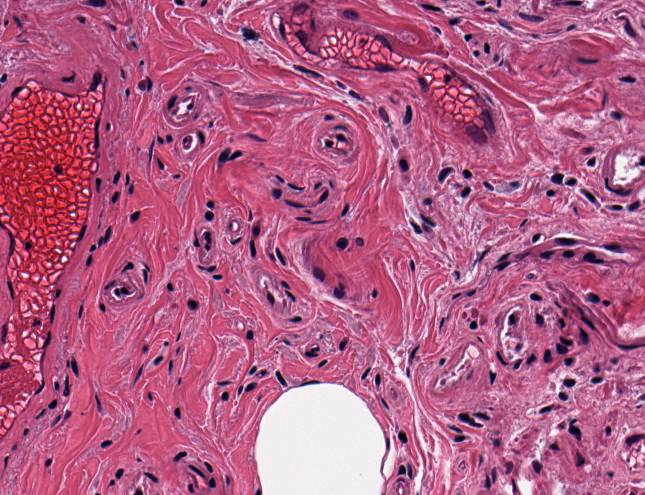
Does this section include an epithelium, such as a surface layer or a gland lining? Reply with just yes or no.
No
